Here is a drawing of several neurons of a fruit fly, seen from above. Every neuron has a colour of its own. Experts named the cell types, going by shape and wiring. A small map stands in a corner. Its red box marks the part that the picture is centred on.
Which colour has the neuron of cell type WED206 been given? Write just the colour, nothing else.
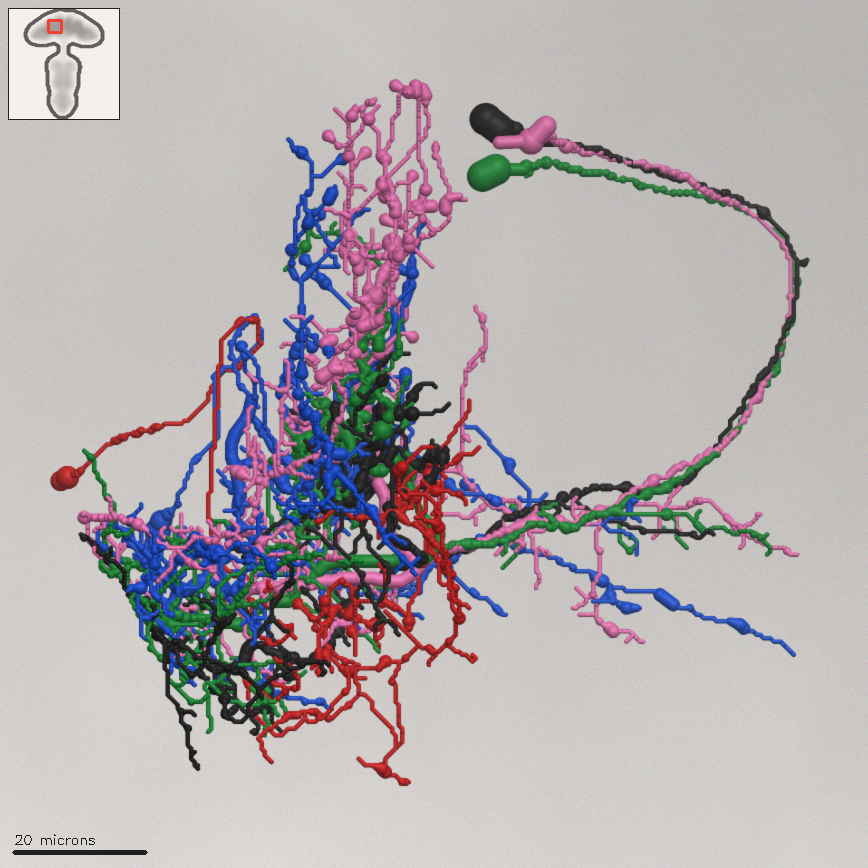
pink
